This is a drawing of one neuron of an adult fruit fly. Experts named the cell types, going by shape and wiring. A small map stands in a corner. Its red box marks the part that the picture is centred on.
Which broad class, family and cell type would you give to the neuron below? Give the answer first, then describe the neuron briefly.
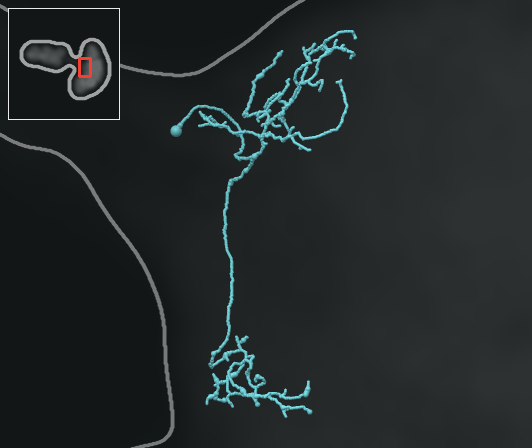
This is a central-brain intrinsic neuron. The family is hemilineage LB19. It is of cell type PS341. It lies in the brain. As drawn here it is taller than it is wide.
